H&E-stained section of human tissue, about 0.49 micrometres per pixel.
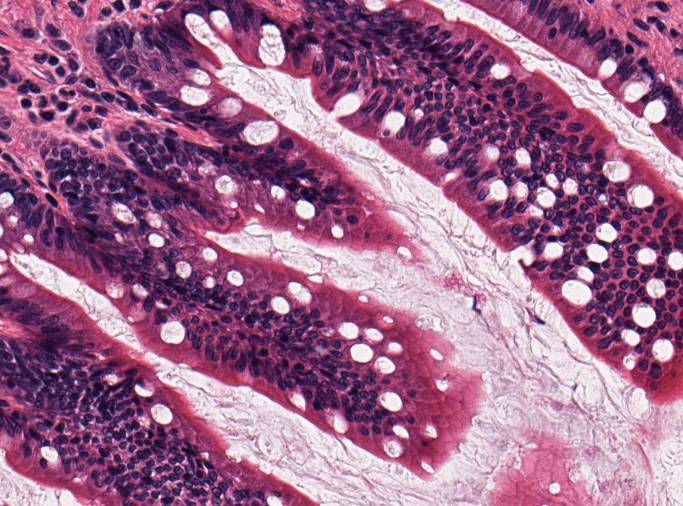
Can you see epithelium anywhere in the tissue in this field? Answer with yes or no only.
Yes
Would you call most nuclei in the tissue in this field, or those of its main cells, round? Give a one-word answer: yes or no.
No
